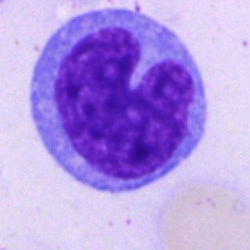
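Monocyte, the central cell of a stained bone marrow smear. Round and smooth in outline, it holds a kidney-shaped nucleus that fills most of the cell, with a deep notch cutting in from the top. No distinct granules stand out in the cytoplasm.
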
